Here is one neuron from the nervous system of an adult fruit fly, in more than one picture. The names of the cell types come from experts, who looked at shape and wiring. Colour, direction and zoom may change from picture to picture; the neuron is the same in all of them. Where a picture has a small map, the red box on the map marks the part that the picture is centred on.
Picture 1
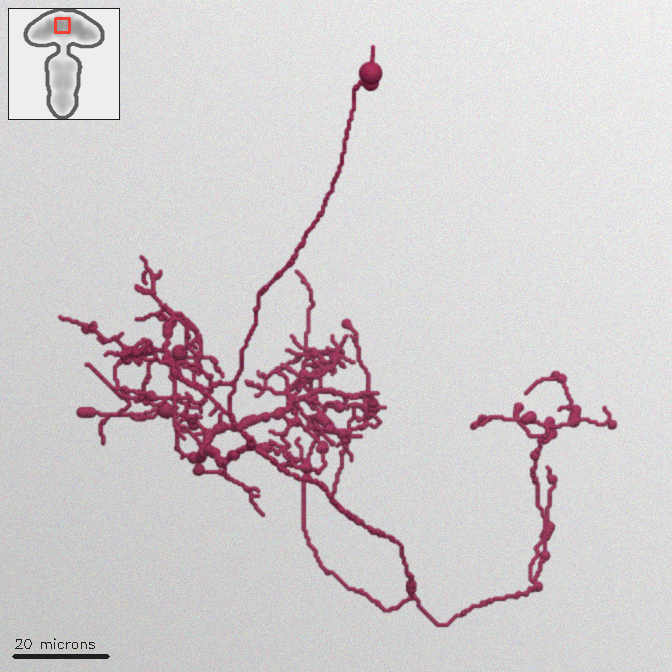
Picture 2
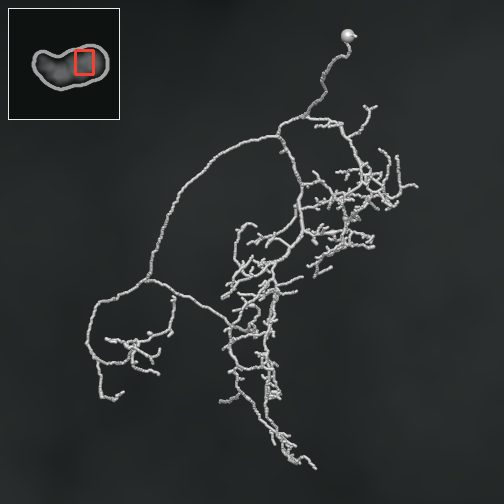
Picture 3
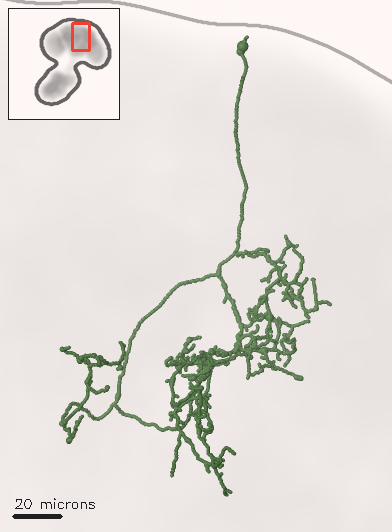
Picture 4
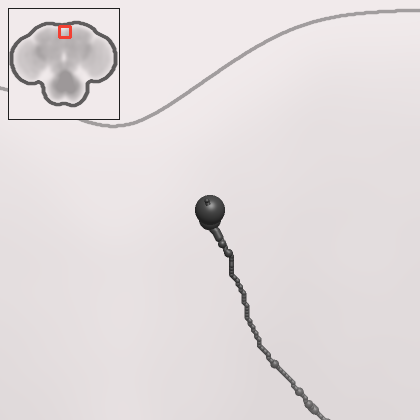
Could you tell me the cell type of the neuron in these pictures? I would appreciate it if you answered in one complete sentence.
As its cell type, this neuron has ICL006m.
